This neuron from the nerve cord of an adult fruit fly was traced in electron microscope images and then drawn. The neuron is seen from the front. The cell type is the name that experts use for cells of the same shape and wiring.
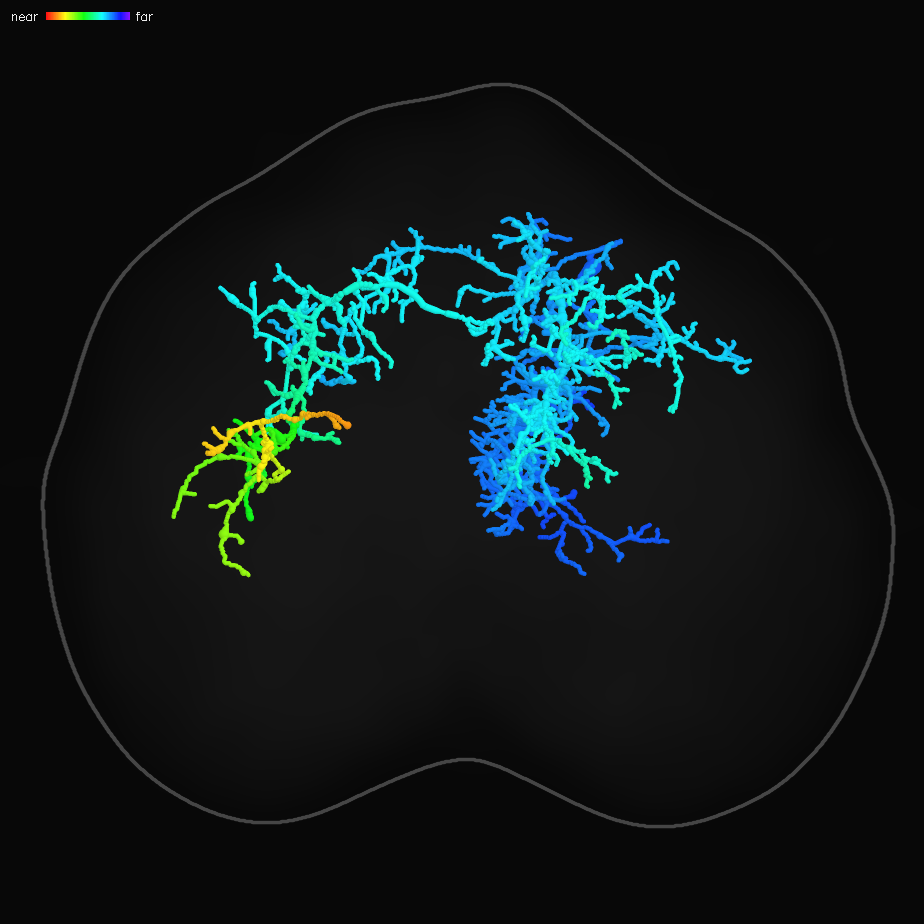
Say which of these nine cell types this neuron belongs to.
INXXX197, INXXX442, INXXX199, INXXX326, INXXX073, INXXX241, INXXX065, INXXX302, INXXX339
INXXX065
